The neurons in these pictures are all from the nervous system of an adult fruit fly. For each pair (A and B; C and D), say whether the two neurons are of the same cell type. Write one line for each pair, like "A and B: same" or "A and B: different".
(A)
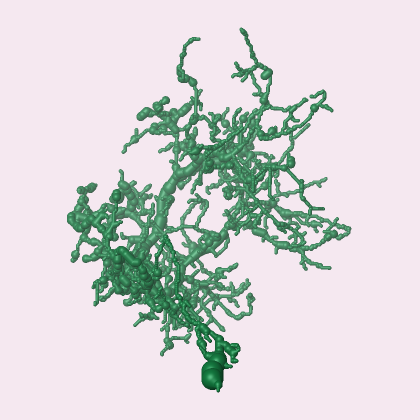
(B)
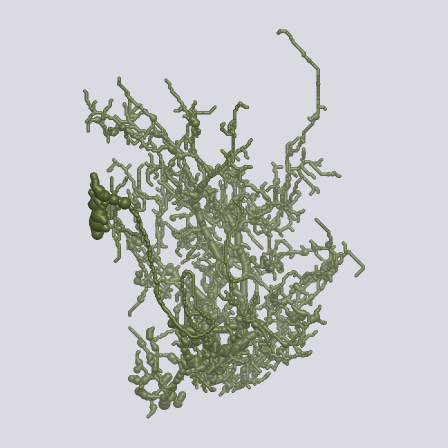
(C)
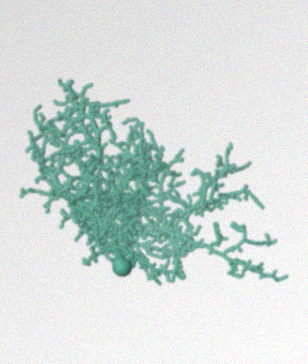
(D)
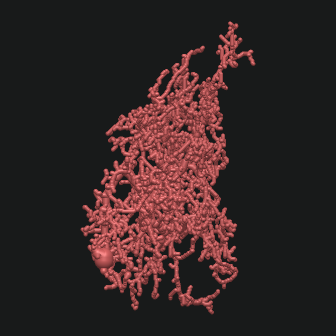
A and B: same
C and D: same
